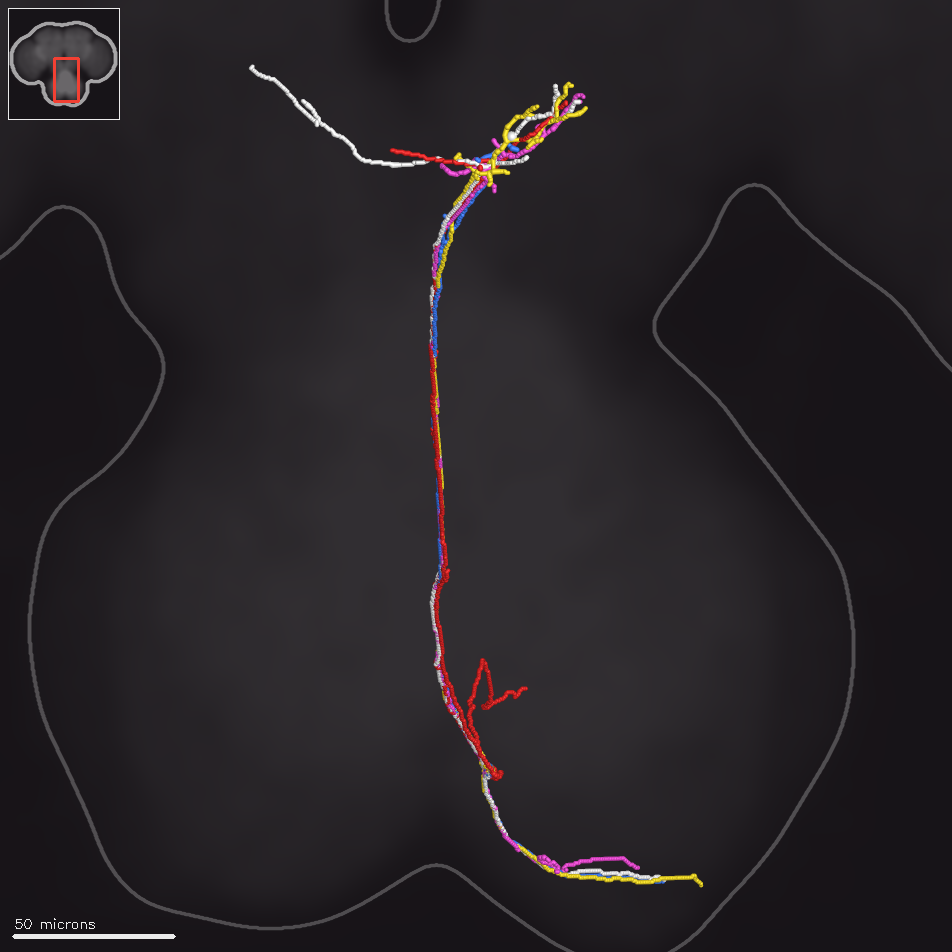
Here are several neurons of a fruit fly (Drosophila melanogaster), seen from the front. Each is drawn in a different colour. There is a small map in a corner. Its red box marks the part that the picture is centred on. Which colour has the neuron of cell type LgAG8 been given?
white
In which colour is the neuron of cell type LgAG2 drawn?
magenta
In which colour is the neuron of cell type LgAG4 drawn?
red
